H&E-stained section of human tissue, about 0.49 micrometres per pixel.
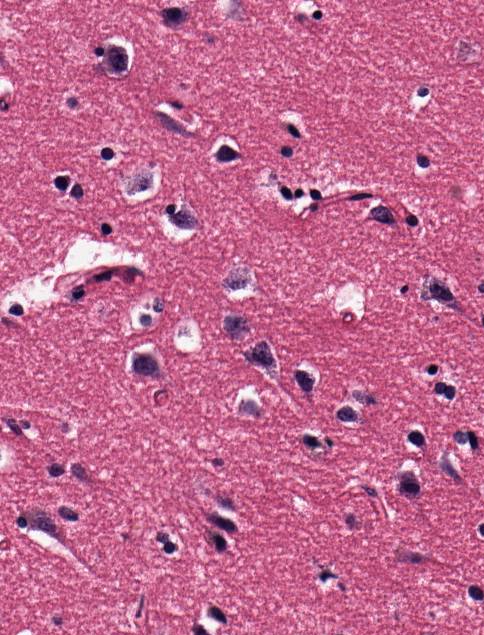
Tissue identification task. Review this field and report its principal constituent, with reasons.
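The field mainly shows cerebral cortex. Decisive: a pink, finely granular neuropil fills the field, with triangular neurons scattered throughout.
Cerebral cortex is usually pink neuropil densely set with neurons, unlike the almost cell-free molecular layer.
Several central neurons have dark, angular cell bodies; many are ringed by a clear halo.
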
